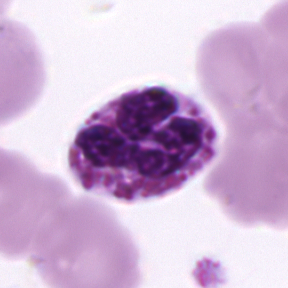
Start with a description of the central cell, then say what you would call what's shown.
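Smooth oval outline on this one, and there are no nucleoli to be seen in the nucleus. The cytoplasm holds coarse reddish-purple granules, most crowded along the lower edge of the cell. So that central cell is an eosinophil.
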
